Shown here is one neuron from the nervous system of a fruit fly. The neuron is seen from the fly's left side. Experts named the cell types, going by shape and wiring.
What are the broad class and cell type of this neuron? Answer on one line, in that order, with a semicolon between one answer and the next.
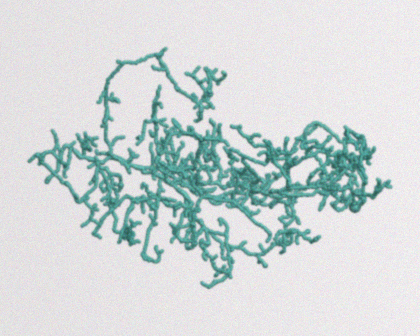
nerve-cord intrinsic neuron; INXXX405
